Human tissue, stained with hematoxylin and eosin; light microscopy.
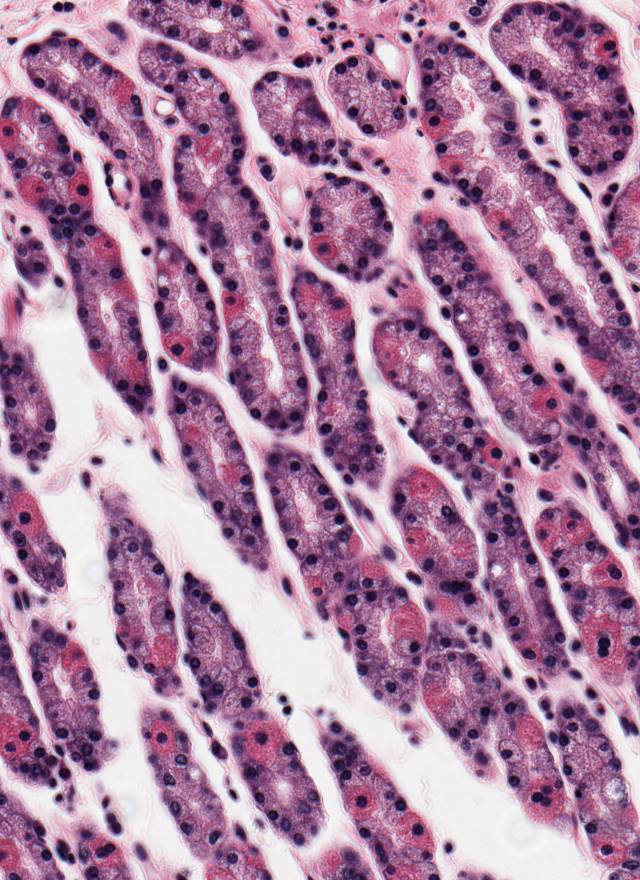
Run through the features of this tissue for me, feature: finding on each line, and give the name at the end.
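Glands: single layer of cuboidal to low columnar cells around a narrow central lumen
Lining cells: mostly chief cells, purple finely granular cytoplasm, dark round nuclei at their bases
Between glands: only thin strands of pale pink connective tissue with scattered small dark nuclei
Smooth muscle bundles: none in the field
Fat cells: none in the field
Name: stomach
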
